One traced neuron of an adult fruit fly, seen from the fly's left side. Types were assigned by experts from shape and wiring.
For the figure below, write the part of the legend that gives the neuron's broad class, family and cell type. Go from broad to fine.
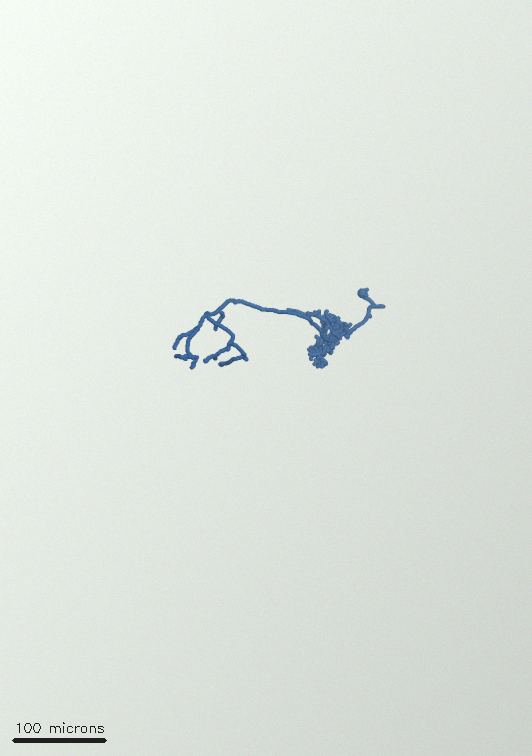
nerve-cord intrinsic neuron; hemilineage 18B; IN18B049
